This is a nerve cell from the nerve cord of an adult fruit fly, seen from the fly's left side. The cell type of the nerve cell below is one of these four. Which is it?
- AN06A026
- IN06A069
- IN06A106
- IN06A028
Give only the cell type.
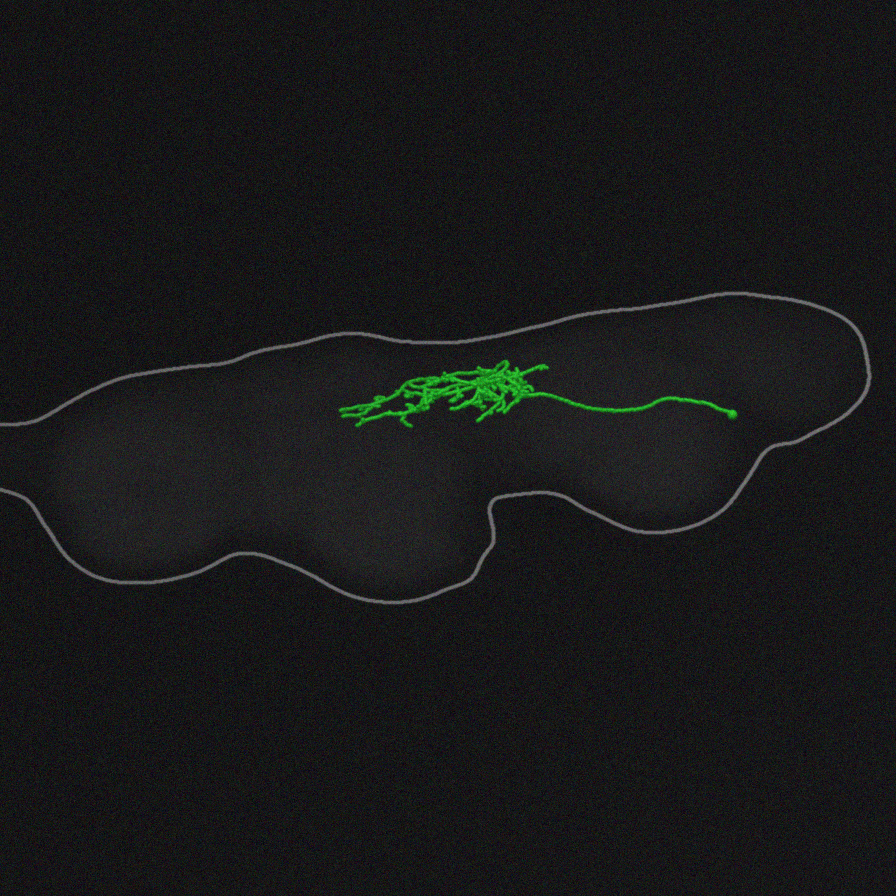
IN06A069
